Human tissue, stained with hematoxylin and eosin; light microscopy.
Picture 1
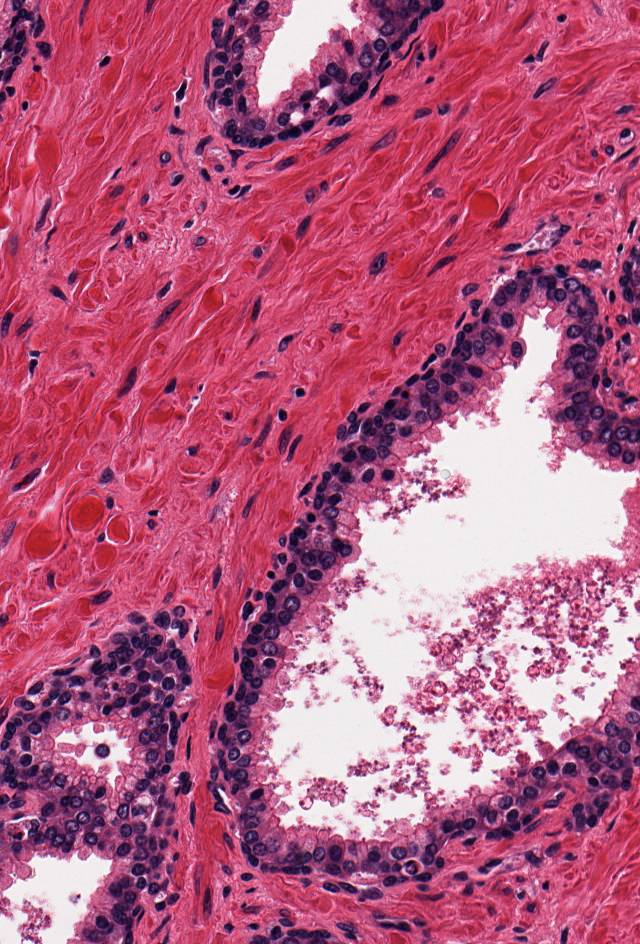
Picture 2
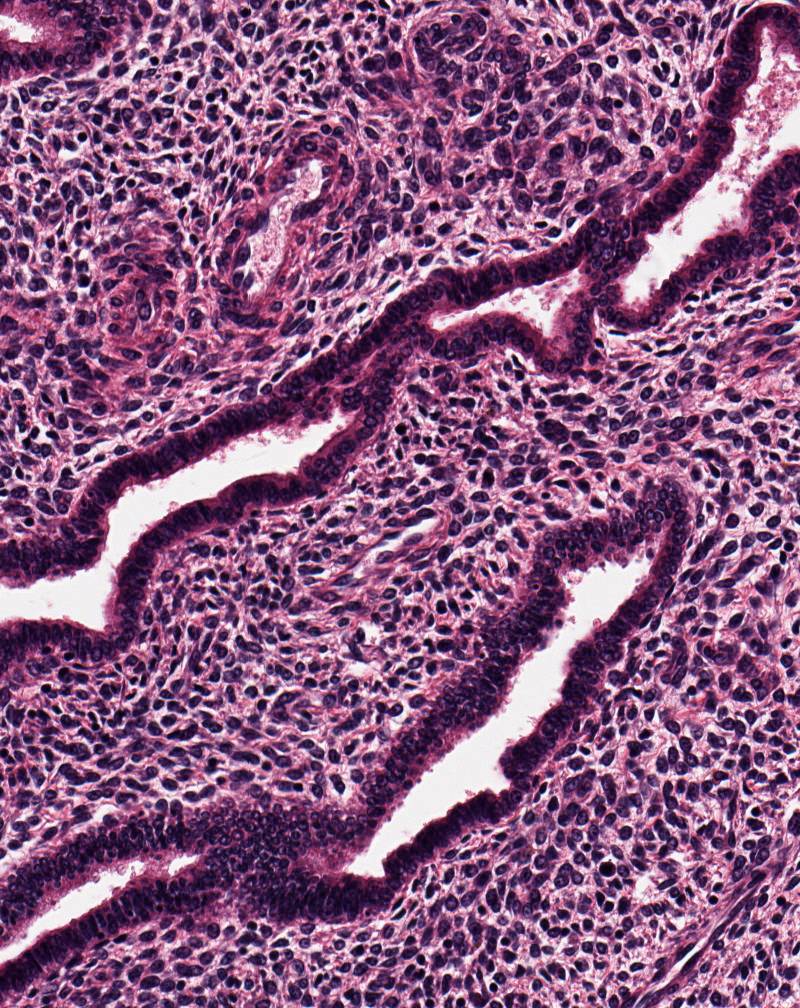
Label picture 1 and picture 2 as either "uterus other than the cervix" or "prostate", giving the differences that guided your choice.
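You've got the prostate in picture 1 and uterus other than the cervix in picture 2. Prostatic glands lie along the right side and lower left, separated by a broad band of dense pink stroma across the upper left.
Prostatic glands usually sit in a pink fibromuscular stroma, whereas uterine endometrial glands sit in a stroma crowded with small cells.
The large gland on the right has an irregular, infolded lumen instead of a smooth round one; its lining cells are pale and finely clear on the side facing the lumen, with small, round, dark, fairly uniform nuclei. The uterine glands are long and narrow instead, running diagonally from lower left to upper right, lined by pseudostratified columnar epithelium with crowded, elongated dark nuclei. Their lumens are mostly empty and white, and a small vessel with a slit-like lumen holding red blood cells sits in the upper left.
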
